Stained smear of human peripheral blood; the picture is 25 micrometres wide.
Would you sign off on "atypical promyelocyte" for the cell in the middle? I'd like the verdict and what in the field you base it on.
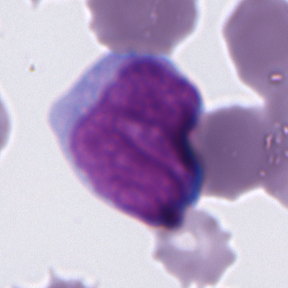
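Start with the nucleus, which fills most of the cell.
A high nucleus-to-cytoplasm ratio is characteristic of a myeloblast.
So that feature goes with myeloblast. Now the cytoplasm: it is pale blue, with no granules and no vacuoles.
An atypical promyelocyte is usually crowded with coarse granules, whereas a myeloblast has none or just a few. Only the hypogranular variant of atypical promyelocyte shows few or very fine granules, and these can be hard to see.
The granule-free cytoplasm therefore speaks for myeloblast and against atypical promyelocyte, though on its own it would not rule out that variant. You can also see a notch in the right edge of the nucleus, and red cells pressing against the right side of the cell. Putting it all together, this cell is a myeloblast, not an atypical promyelocyte.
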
